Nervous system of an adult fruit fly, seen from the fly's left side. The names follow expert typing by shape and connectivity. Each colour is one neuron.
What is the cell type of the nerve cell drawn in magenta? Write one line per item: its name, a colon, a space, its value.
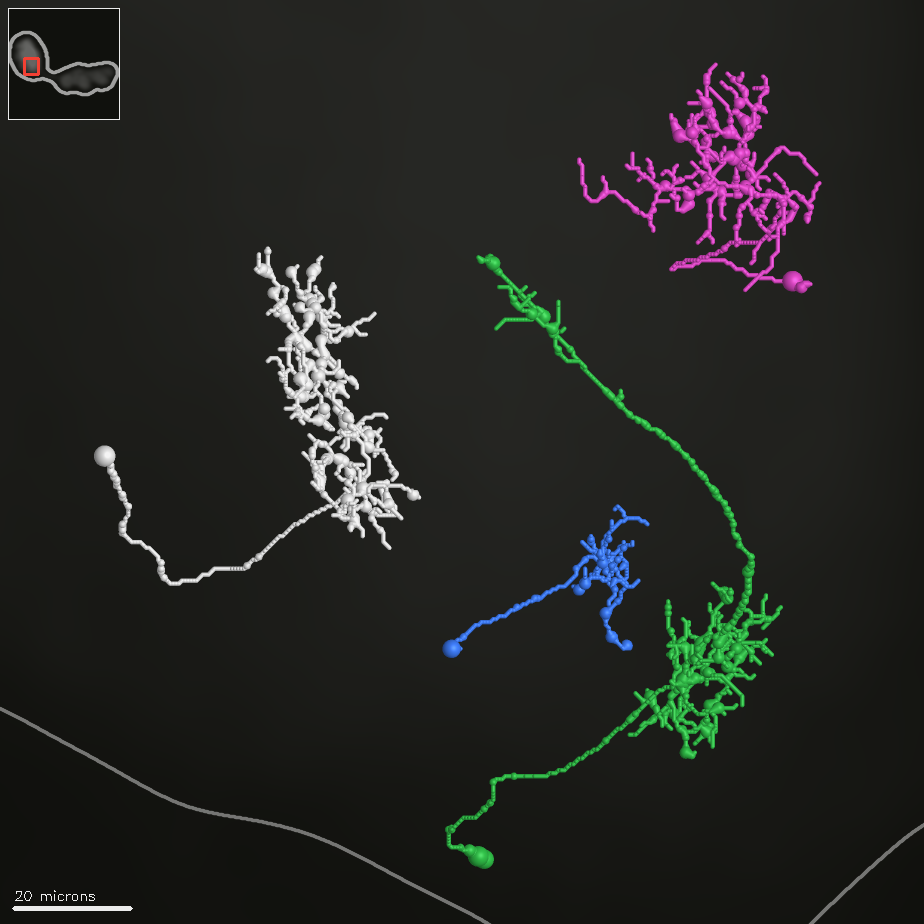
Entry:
cell type: Cm3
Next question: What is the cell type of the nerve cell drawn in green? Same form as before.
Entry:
cell type: Tm39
